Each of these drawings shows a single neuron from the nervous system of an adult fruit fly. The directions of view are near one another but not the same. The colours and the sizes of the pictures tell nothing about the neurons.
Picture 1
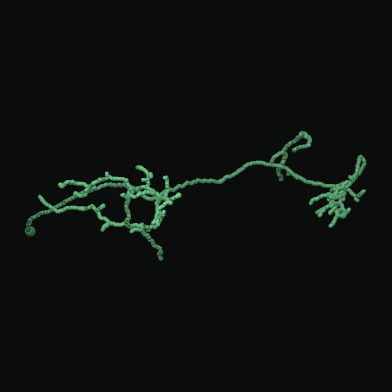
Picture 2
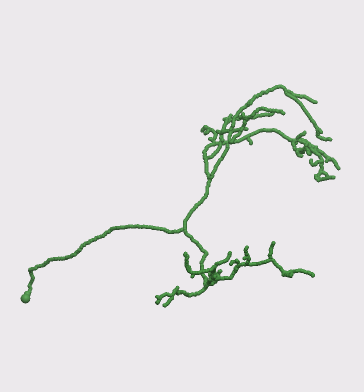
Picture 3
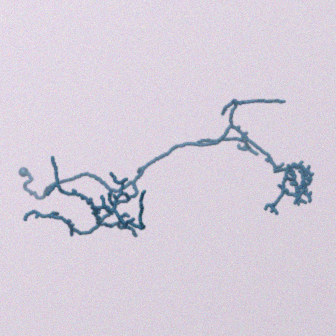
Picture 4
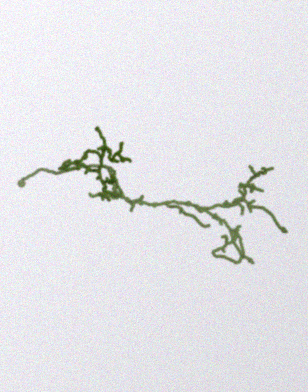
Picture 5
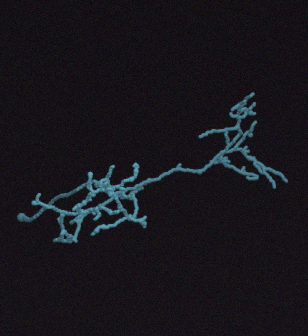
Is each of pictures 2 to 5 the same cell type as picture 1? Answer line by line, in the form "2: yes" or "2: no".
2: yes
3: yes
4: no
5: no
